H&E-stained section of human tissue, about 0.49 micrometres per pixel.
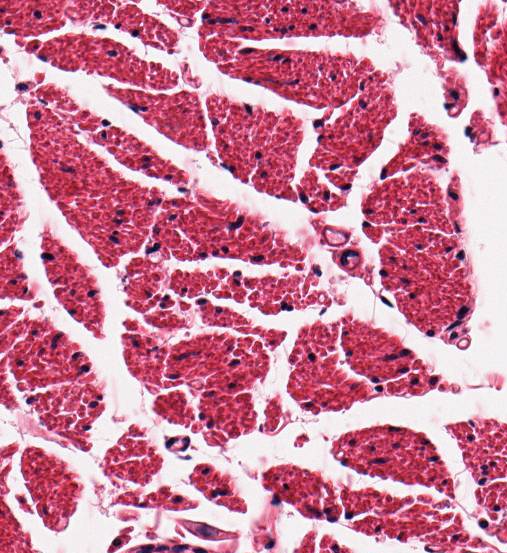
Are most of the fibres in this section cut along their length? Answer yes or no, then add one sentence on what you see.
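No. The muscle is cut mostly across its length, so each bundle shows many small rounded cell profiles.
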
